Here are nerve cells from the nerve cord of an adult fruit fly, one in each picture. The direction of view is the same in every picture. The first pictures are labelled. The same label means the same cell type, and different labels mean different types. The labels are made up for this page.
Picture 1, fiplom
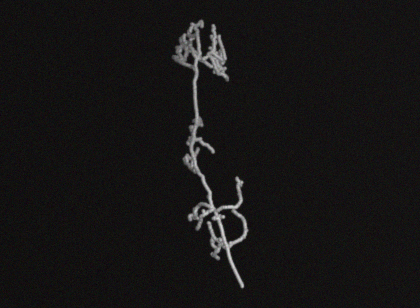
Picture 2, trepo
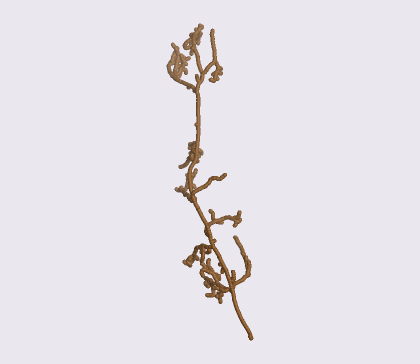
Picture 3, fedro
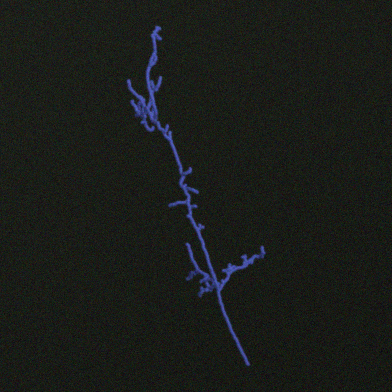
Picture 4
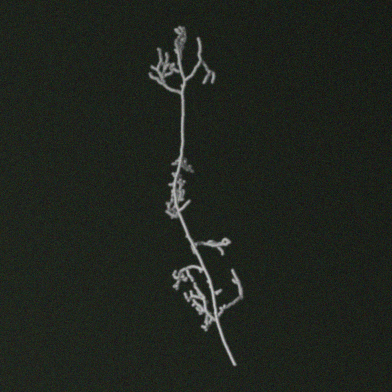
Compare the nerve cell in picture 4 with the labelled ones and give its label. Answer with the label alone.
trepo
